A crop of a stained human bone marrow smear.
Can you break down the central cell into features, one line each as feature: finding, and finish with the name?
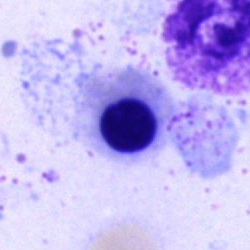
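Nucleolus: can't see one in the nucleus
Cytoplasm colour: pale greyish blue
Cytoplasm rim: moderately wide, right around the nucleus
Granules: none visible in the cytoplasm
Name: erythroblast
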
